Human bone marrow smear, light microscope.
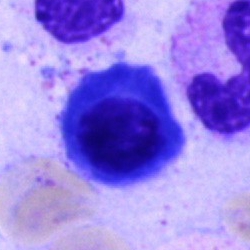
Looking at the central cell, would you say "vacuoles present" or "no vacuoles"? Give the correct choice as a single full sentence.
The cytoplasm of this cell holds no vacuoles.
